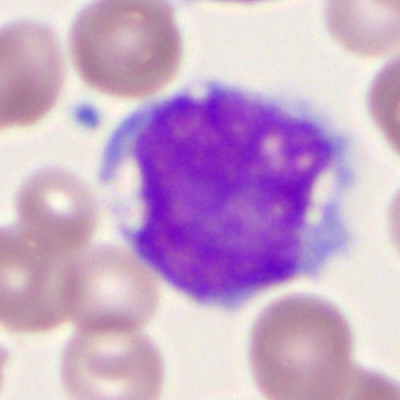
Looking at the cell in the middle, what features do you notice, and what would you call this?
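Outline first: irregular and somewhat angular, not smoothly round. Next, the nucleus: it fills most of the cell and forms a single mass, without separate lobes. Last, the cytoplasm: no distinct granules can be seen. This is a monocyte.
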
